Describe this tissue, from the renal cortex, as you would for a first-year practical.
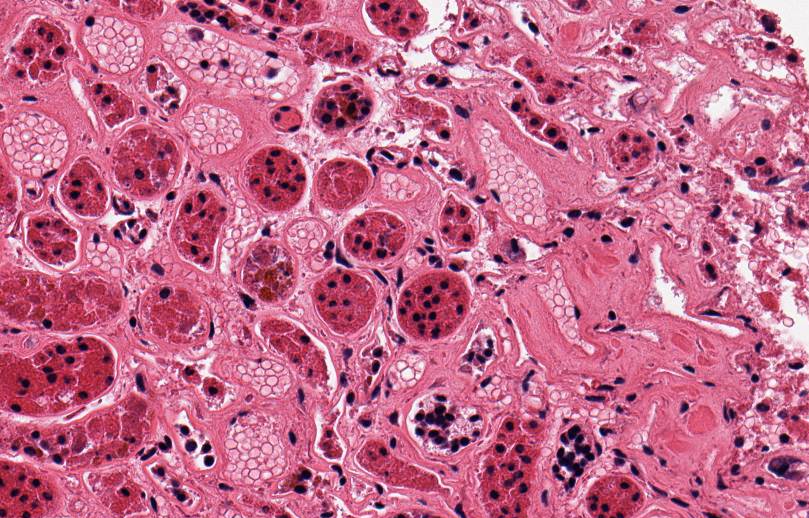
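Left and centre: packed small rounded and oval compartments, thin pink fibrous septa between. Many compartments: cell nests with deep red granular cytoplasm, small round dark nuclei. Interspersed: pale compartments, a honeycomb of small round empty-looking spaces. Upper right: looser wavy pink fibrous tissue, irregular white clefts.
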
